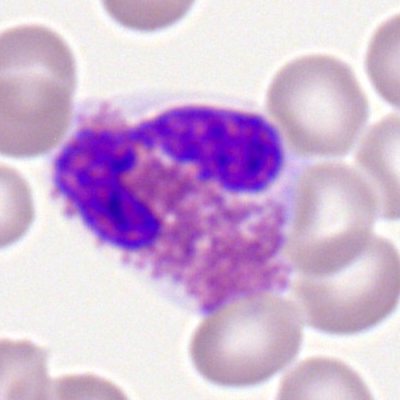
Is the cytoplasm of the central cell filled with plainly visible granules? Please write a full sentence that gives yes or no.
Yes, this cell's cytoplasm carries many visible granules.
